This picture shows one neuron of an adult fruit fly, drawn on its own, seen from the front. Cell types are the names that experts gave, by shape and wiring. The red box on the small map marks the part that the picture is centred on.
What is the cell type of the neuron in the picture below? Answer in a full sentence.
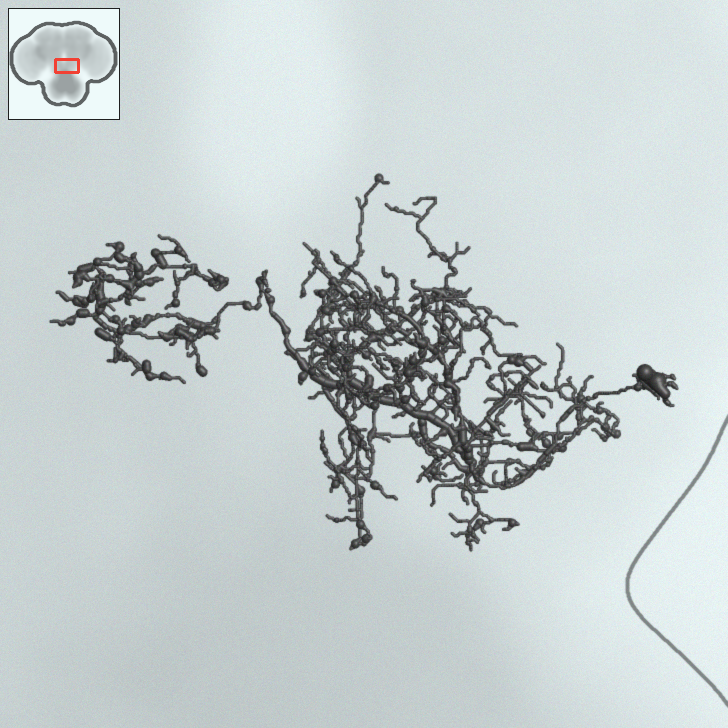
The cell type is GNG084.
